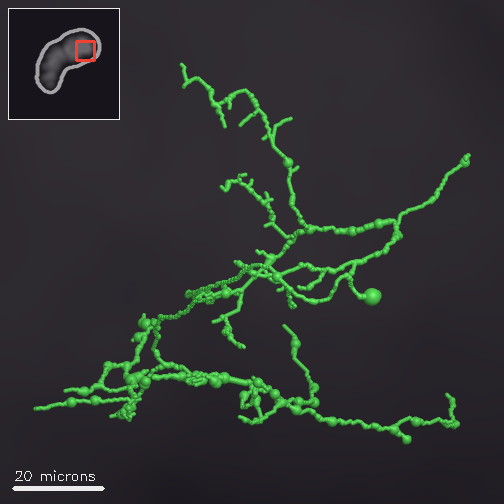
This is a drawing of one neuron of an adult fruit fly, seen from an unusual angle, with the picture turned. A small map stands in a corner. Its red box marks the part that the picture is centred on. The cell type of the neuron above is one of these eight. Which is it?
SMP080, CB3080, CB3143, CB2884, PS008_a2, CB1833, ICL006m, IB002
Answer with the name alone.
CB3080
